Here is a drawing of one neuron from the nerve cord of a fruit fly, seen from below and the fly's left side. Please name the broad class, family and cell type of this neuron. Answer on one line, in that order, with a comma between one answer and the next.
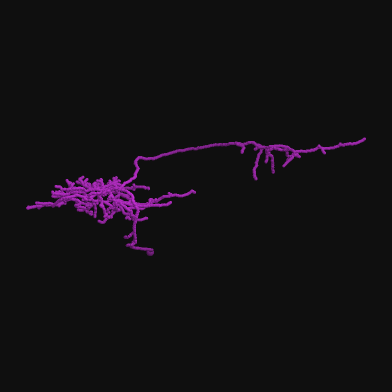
nerve-cord intrinsic neuron, hemilineage 11A, IN11A034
